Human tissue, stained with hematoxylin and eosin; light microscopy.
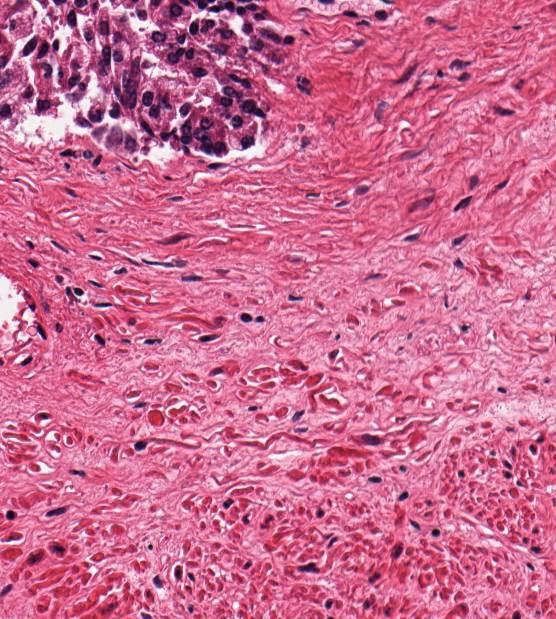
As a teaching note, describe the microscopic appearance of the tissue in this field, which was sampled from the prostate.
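Top left, I see a nest of cells with crowded, dark-staining round to oval nuclei. A white clear space partly separates it from the fibrous tissue below. Through the middle band, pink collagen fibres and elongated spindle nuclei run roughly horizontally. No fat cells show anywhere.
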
